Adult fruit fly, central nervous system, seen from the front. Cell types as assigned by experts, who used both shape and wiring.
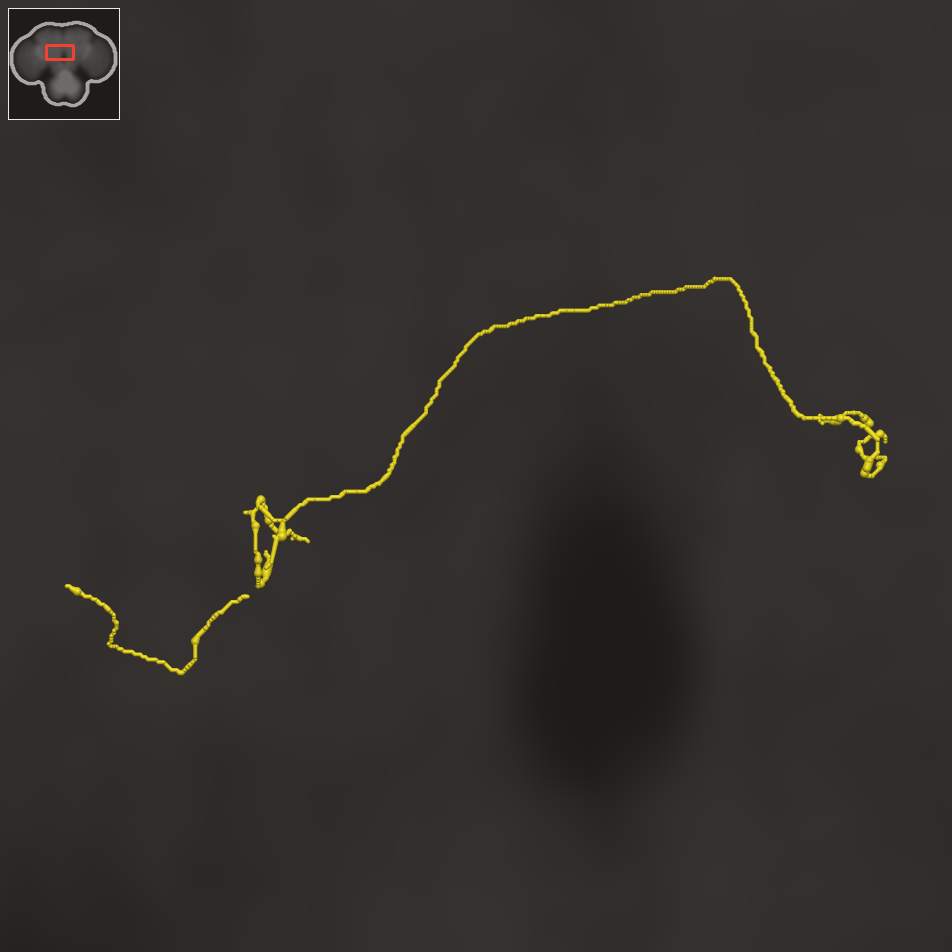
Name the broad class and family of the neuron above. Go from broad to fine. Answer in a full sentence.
A sensory neuron entering the brain of class olfactory.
